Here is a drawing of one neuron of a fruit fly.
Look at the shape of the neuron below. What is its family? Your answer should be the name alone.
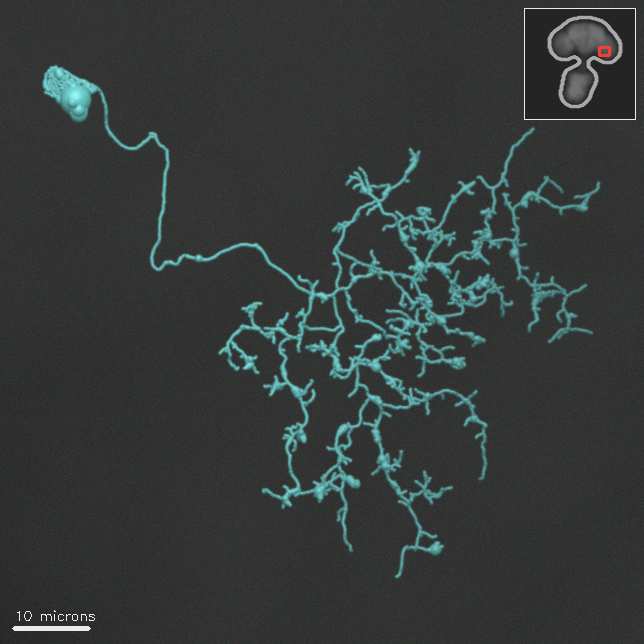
Cm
